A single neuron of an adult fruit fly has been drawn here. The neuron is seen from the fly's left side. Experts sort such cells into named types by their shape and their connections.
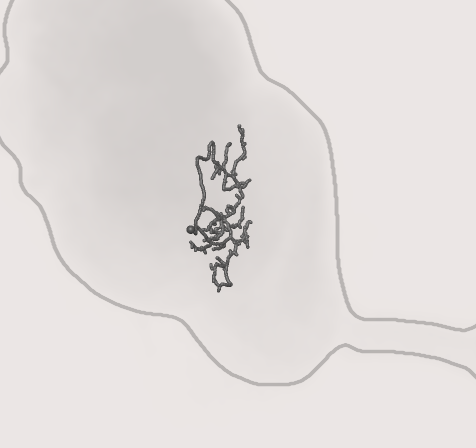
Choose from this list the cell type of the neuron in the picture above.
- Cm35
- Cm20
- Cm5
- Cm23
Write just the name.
Cm20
